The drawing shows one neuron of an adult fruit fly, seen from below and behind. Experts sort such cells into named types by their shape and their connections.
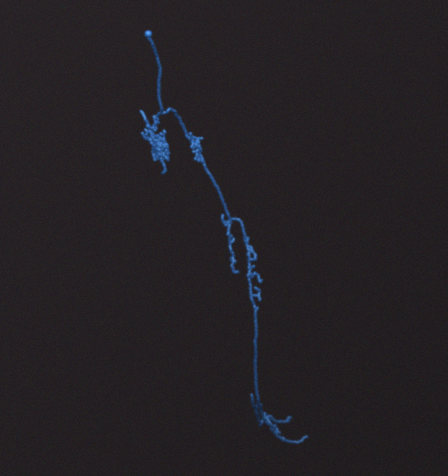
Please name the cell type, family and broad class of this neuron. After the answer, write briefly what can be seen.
Its cell type is AN06B048. The family is hemilineage 06B. This is an ascending neuron. In this view it is taller than it is wide.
